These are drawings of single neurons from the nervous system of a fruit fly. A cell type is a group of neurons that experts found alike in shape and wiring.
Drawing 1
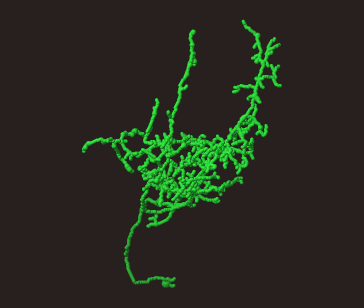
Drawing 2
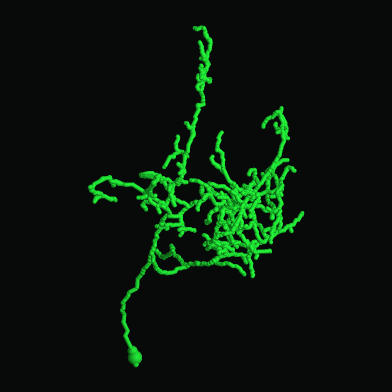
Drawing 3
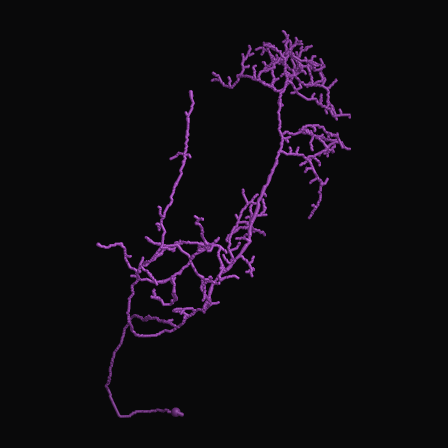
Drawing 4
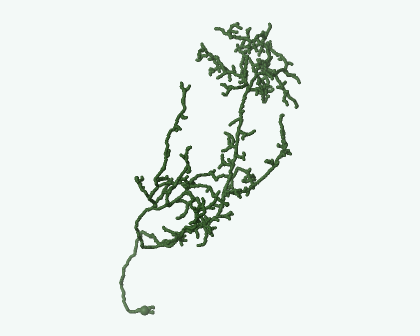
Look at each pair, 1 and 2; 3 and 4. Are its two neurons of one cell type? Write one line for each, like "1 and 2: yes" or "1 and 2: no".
1 and 2: yes
3 and 4: no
